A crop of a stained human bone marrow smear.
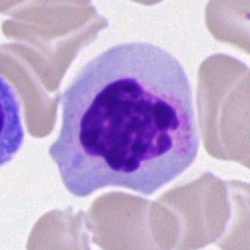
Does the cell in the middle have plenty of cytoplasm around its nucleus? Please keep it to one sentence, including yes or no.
Yes, this cell has broad cytoplasm around its nucleus.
